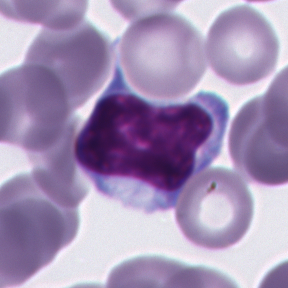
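Typical lymphocyte: nucleated cell at the centre of a stained peripheral blood smear. Nucleus wider than tall; chromatin dense and dark purple. Cytoplasm pale blue, widest below the nucleus.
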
